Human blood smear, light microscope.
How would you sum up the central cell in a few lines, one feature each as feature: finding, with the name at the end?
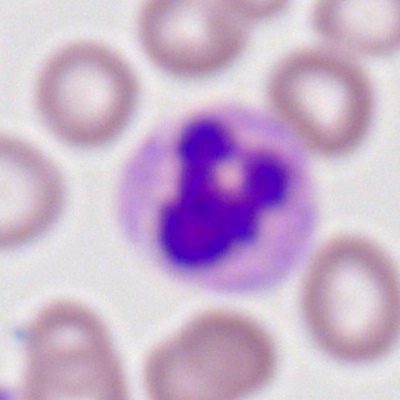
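Chromatin: looking closely, dense and dark purple
Nucleoli: none that I can see
Cytoplasm: a wide rim around the nucleus
Granules: no coarse orange-red ones in the cytoplasm, as I look
Name: segmented neutrophil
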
